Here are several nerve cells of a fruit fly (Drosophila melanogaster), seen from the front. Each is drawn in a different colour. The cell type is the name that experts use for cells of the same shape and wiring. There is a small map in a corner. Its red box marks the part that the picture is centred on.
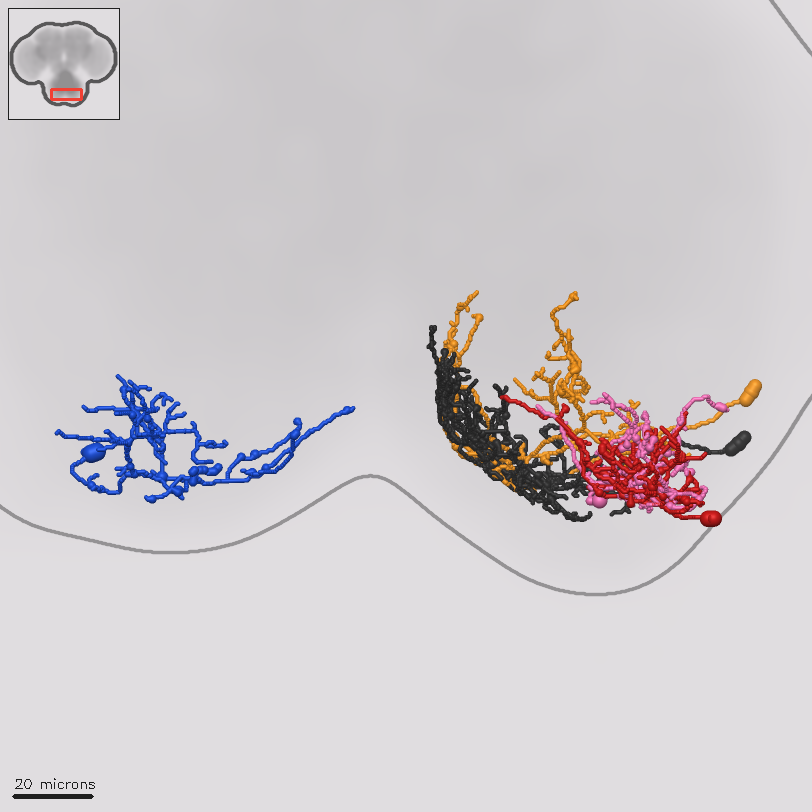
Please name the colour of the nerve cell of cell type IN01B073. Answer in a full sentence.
The colour is blue.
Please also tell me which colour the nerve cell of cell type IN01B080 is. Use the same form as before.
The colour is orange.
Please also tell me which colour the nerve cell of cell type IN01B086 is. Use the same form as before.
The colour is red.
